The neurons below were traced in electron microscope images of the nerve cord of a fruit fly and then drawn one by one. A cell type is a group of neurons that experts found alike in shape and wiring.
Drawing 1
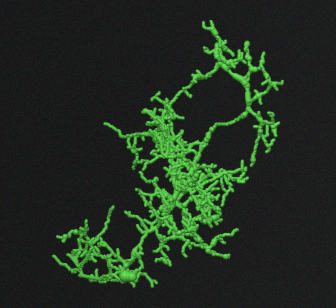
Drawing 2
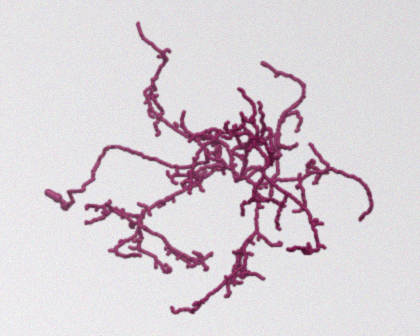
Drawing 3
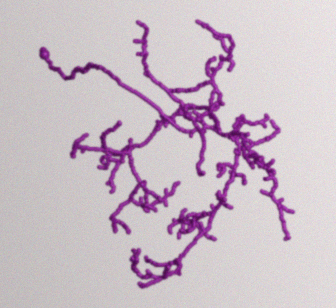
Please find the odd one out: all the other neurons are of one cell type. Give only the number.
1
